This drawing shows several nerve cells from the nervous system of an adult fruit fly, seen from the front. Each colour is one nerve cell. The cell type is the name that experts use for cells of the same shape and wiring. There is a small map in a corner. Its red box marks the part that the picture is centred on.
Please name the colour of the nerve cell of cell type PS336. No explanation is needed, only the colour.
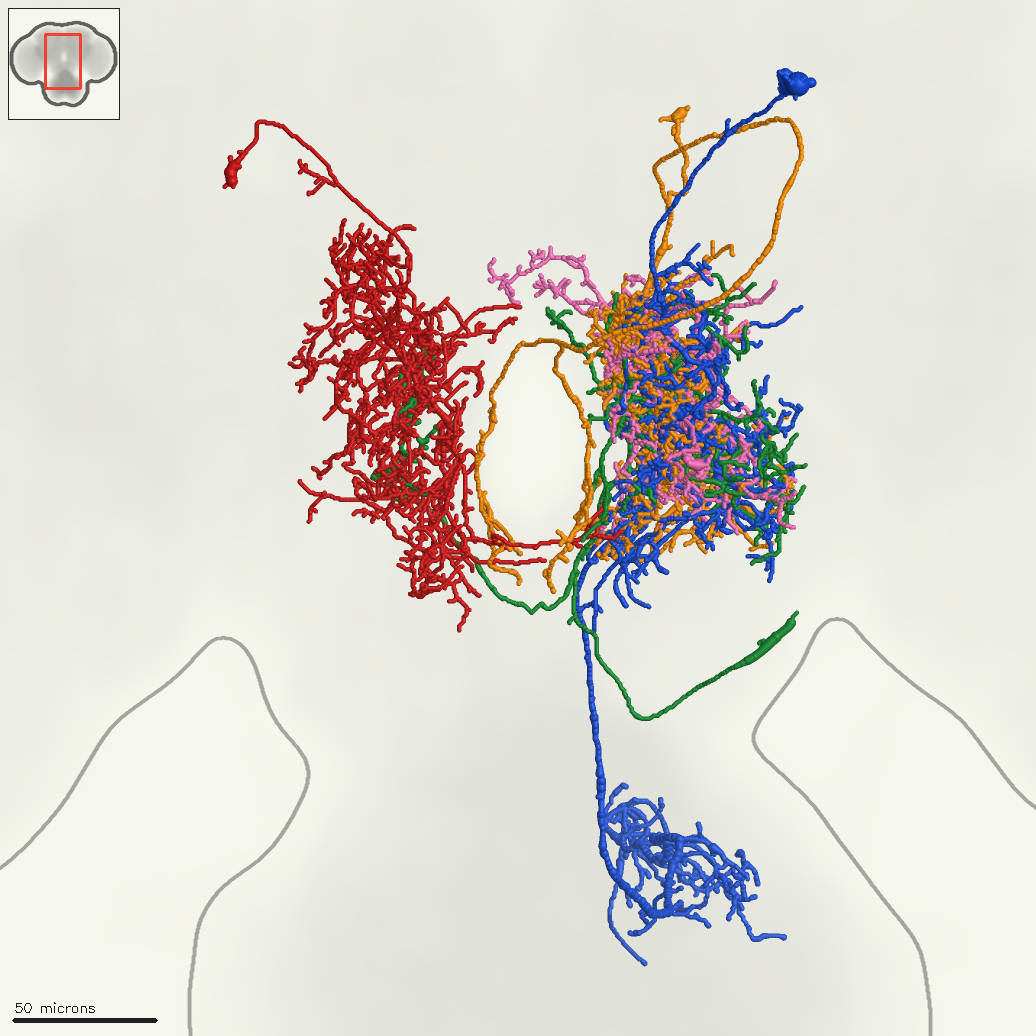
green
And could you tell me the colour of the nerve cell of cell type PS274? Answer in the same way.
orange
